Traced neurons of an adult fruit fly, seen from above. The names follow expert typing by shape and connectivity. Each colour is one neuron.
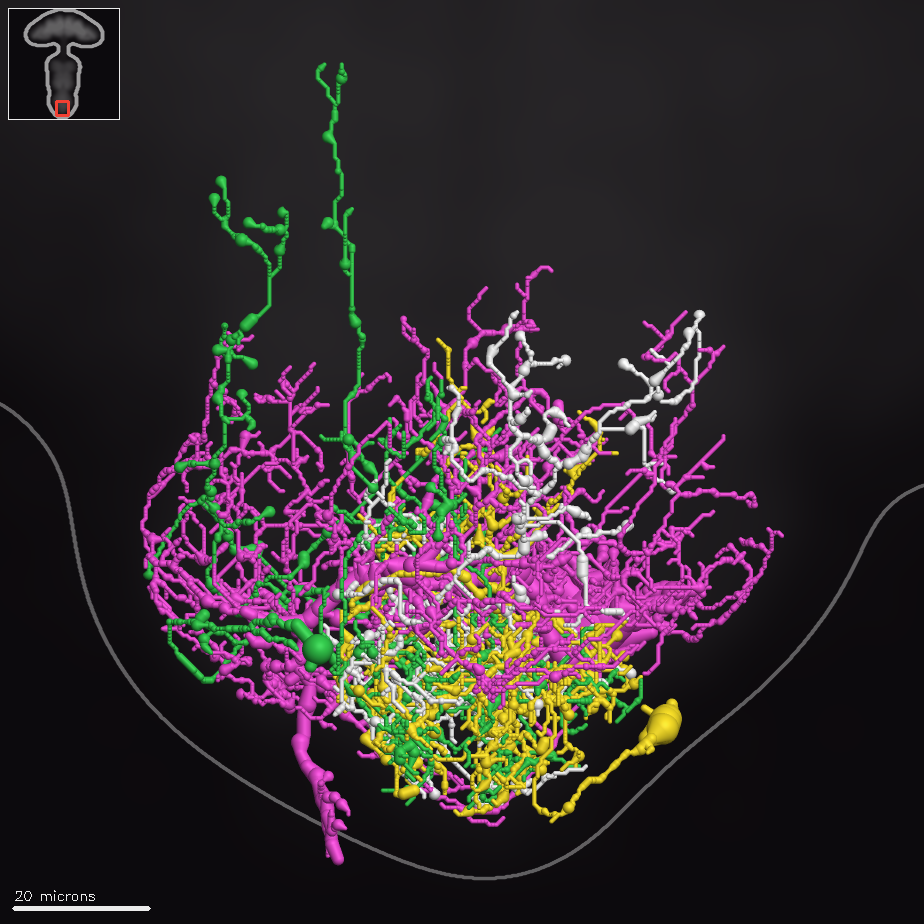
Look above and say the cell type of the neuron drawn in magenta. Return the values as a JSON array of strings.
["EN00B004"]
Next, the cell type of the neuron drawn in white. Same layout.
["INXXX388"]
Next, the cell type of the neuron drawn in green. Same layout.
["INXXX393"]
